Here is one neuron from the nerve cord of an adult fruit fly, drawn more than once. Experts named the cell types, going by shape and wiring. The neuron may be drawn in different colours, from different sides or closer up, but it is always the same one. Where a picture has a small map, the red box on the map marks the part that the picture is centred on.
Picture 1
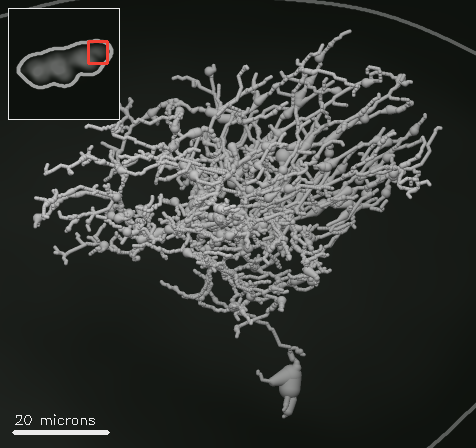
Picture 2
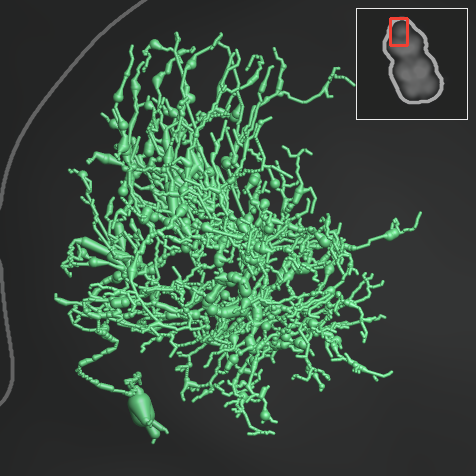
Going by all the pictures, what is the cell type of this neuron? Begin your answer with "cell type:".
cell type: INXXX320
